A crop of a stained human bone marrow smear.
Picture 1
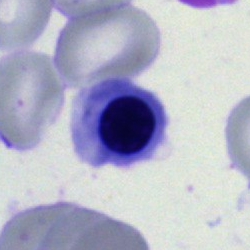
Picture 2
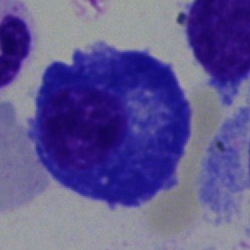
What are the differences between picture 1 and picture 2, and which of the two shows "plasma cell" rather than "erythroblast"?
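Picture 1 shows an erythroblast; picture 2 shows a plasma cell. Both cells are roughly round, but their edges differ: the erythroblast has a slightly irregular, ragged edge, while the plasma cell has small irregular bumps along its top edge. In the erythroblast the cytoplasm is pale blue-violet, whereas in the plasma cell it is abundant and stains a deep blue.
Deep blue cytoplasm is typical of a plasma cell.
The plasma cell also has a paler, mottled zone in its cytoplasm just to the right of the nucleus.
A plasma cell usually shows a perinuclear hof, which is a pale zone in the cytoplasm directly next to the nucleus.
In the erythroblast the nucleus sits off-centre, toward the right side of the cell; its chromatin is very dark and densely clumped throughout, and no nucleoli are visible. Neither cell shows granules: none are seen in the erythroblast's cytoplasm, and none that are distinct in the plasma cell's.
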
